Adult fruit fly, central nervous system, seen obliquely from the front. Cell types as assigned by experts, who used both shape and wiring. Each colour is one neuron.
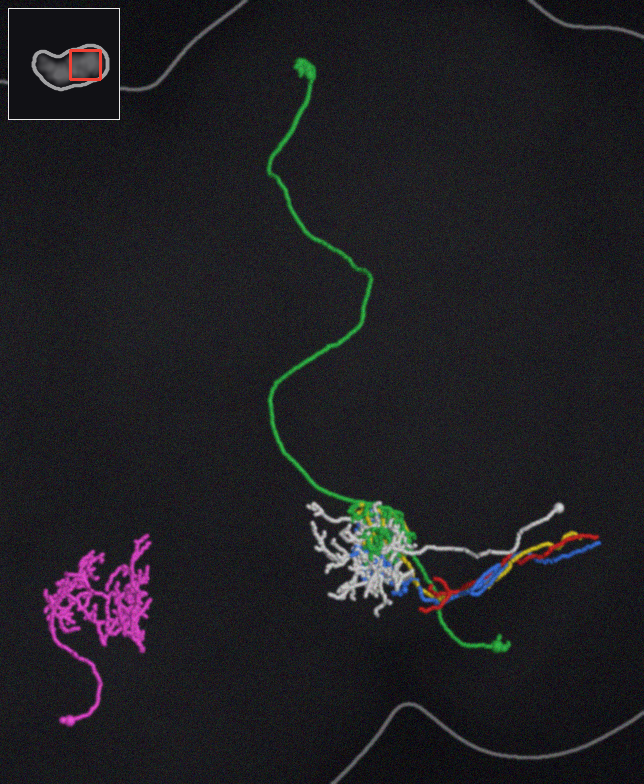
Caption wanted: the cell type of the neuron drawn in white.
l2LN22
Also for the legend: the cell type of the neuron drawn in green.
VP3+_vPN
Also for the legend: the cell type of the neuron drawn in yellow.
TRN_VP3b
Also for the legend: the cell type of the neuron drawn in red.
ORN_VL1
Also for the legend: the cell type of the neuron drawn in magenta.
v2LN49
